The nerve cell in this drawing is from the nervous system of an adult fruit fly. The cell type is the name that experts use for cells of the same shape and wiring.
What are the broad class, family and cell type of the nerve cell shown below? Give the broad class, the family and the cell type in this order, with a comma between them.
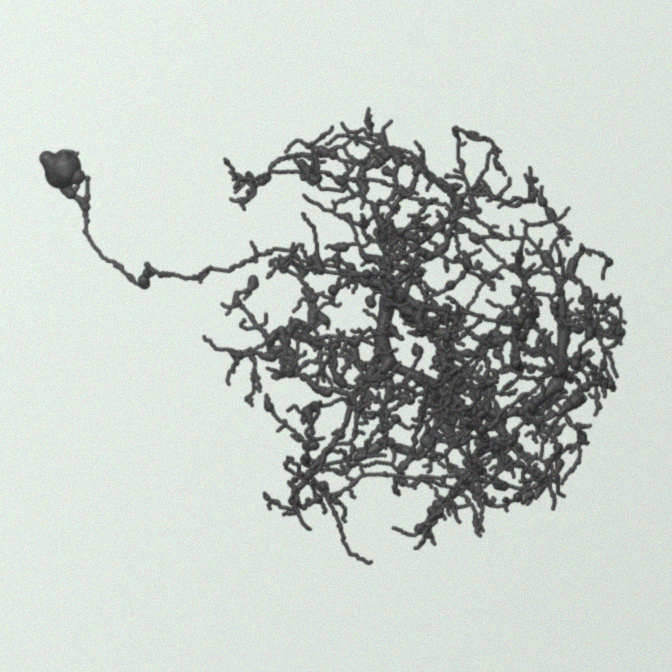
nerve-cord intrinsic neuron, hemilineage 21A, IN21A006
